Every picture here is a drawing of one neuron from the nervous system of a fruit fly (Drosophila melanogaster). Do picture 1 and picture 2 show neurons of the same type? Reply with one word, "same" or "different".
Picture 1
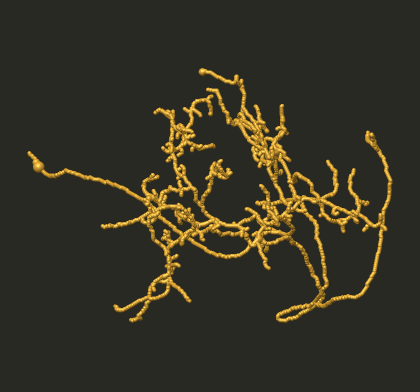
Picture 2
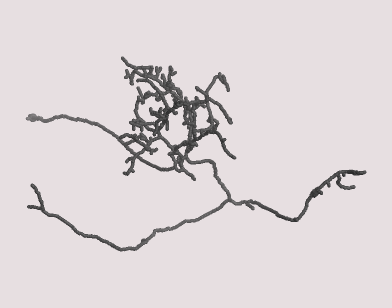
same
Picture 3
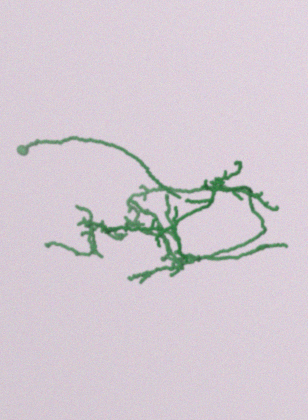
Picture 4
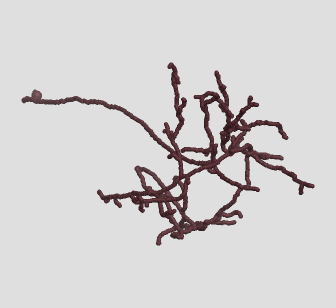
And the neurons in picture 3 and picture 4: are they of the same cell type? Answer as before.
same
